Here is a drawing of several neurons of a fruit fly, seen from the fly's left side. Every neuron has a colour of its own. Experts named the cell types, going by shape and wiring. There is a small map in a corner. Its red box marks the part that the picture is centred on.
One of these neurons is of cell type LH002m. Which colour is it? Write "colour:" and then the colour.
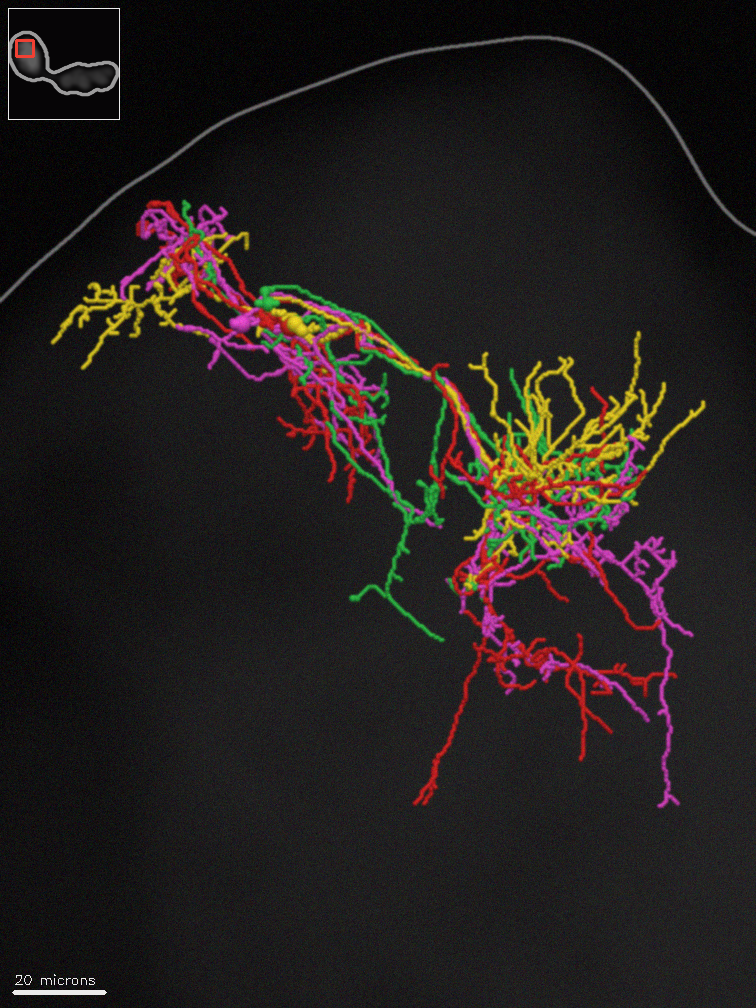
colour: yellow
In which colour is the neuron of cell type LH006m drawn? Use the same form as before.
colour: magenta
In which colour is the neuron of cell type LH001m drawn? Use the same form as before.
colour: green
